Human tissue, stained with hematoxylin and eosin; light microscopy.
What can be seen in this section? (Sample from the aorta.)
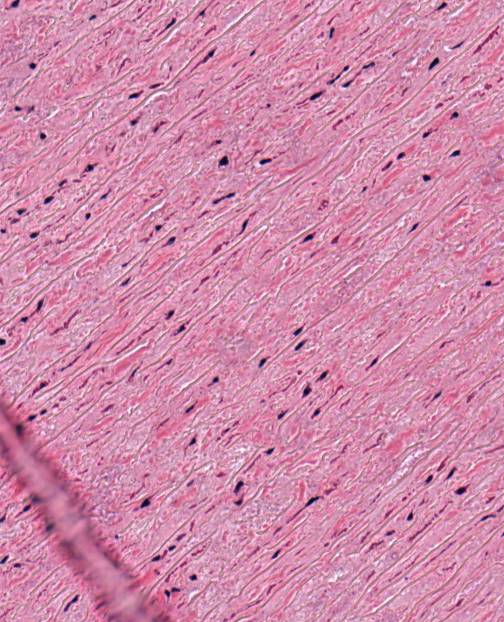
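Parallel fibres cross the whole field diagonally, from lower left to upper right. Between them lie small, dark, elongated nuclei, each single and aligned along the fibres. These nuclei are sparse and evenly scattered throughout.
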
